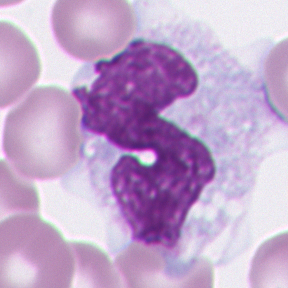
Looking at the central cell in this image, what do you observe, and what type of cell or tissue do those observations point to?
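Nucleus is bent into an S, and the chromatin's dark purple with a streaky, mottled look. There's plenty of cytoplasm, spreading widest to the right of the nucleus, with fine dust-like lilac granules scattered through it. That's a monocyte.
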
